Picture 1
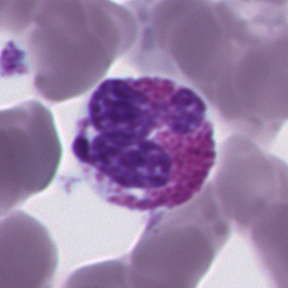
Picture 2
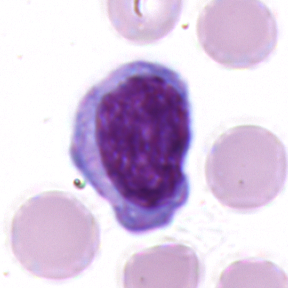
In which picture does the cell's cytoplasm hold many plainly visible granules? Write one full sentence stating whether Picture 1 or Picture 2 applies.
It is the cell in Picture 1 whose cytoplasm holds many visible granules.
